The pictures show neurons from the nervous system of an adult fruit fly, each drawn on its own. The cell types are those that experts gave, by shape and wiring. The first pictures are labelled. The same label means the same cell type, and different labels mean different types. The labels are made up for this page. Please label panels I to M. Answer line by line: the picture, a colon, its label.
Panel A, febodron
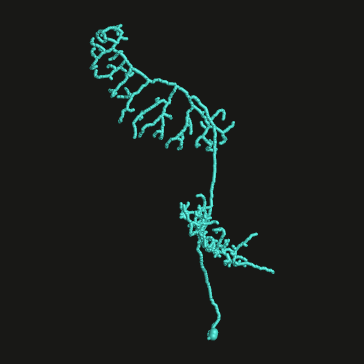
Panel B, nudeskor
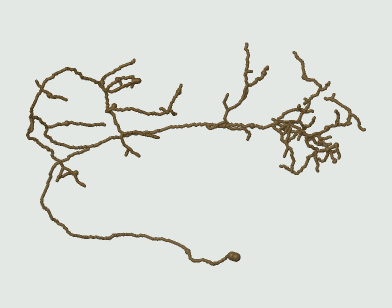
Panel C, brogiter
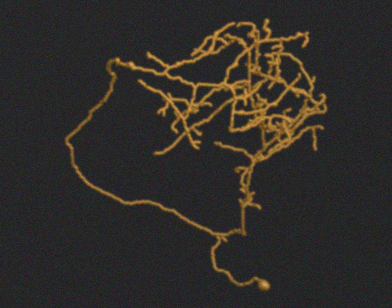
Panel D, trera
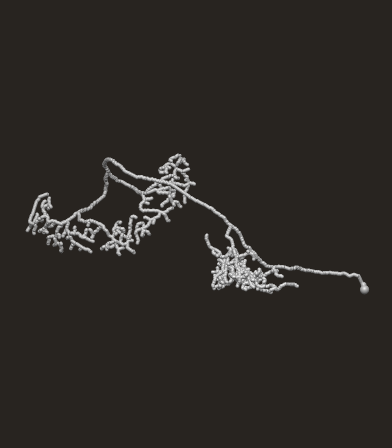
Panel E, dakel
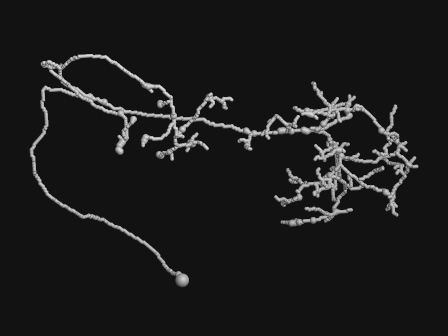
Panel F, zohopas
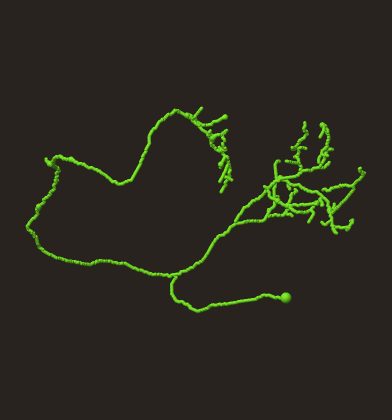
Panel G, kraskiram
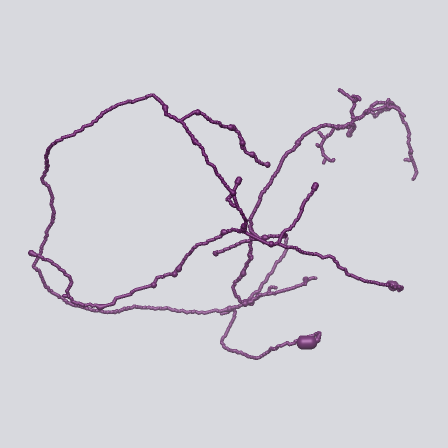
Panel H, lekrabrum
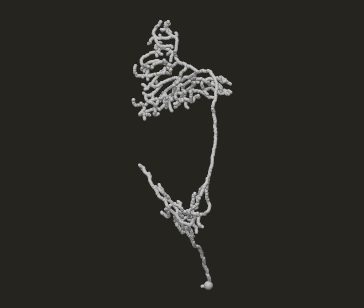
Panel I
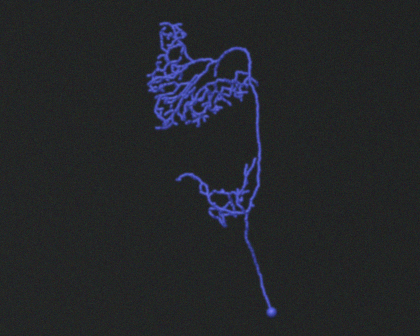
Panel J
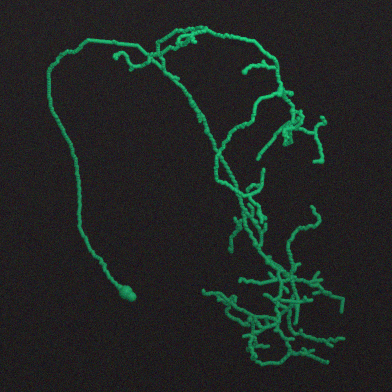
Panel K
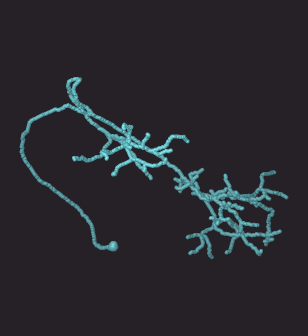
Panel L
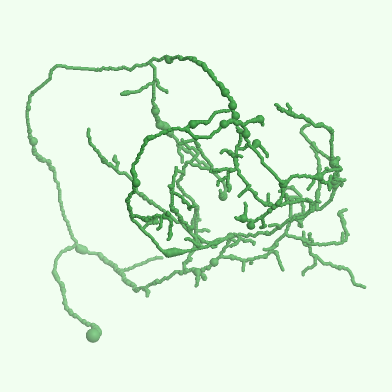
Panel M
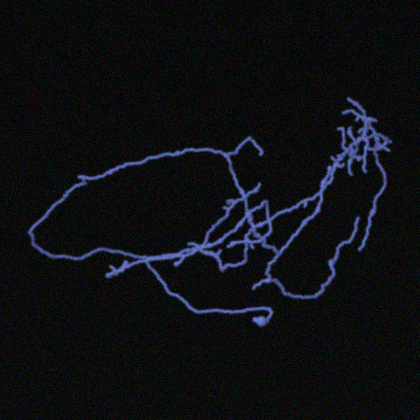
I: lekrabrum
J: nudeskor
K: nudeskor
L: brogiter
M: kraskiram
